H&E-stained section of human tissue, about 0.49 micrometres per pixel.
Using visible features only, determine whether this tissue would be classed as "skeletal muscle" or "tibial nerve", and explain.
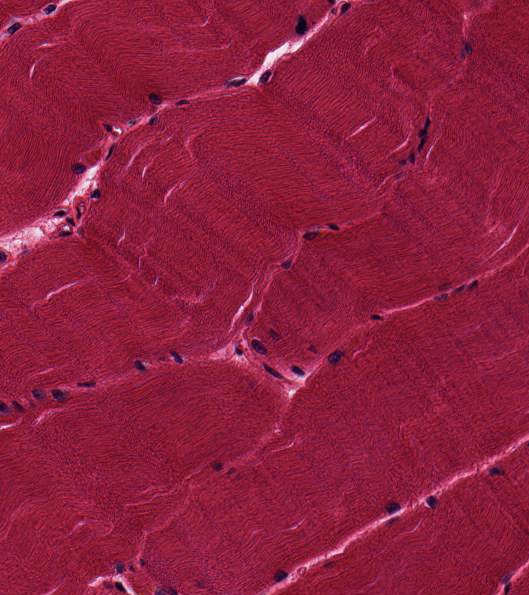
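Skeletal muscle. Fine transverse striations cross the fibres along their length. Nuclei dark purple, elongated in the direction of the fibres, lying at fibre edges rather than centres. Only thin pale connective tissue strands separate neighbouring fibres.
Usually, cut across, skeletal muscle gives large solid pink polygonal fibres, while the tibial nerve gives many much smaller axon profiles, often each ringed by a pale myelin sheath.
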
